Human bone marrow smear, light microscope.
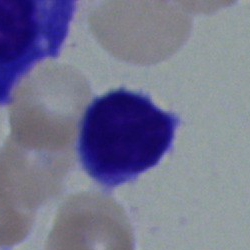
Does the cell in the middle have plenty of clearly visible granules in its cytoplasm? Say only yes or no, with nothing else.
No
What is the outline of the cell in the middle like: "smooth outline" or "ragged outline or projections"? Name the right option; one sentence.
The cell's outline is ragged or frayed, or has projections, blebs or tags.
